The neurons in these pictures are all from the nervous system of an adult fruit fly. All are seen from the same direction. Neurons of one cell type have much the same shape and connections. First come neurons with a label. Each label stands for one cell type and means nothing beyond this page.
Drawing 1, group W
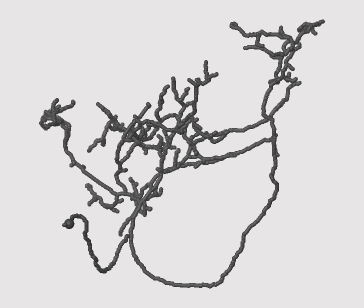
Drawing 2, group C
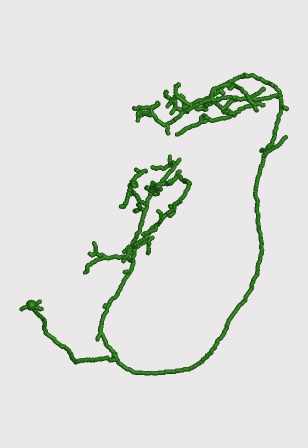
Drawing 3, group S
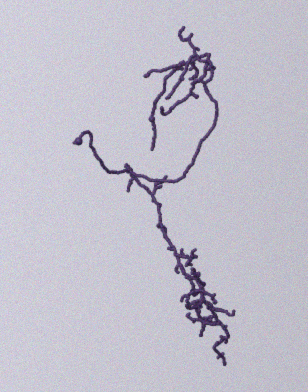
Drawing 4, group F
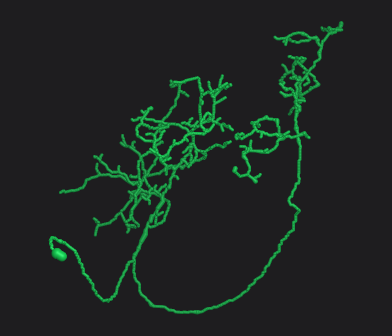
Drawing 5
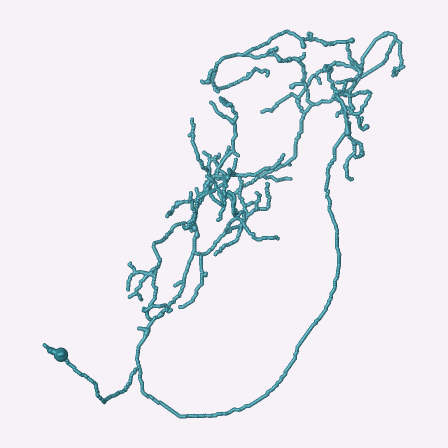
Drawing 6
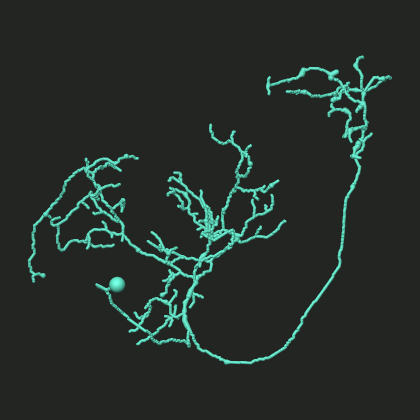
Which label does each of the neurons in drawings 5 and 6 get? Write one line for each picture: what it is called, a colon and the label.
5: group C
6: group W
